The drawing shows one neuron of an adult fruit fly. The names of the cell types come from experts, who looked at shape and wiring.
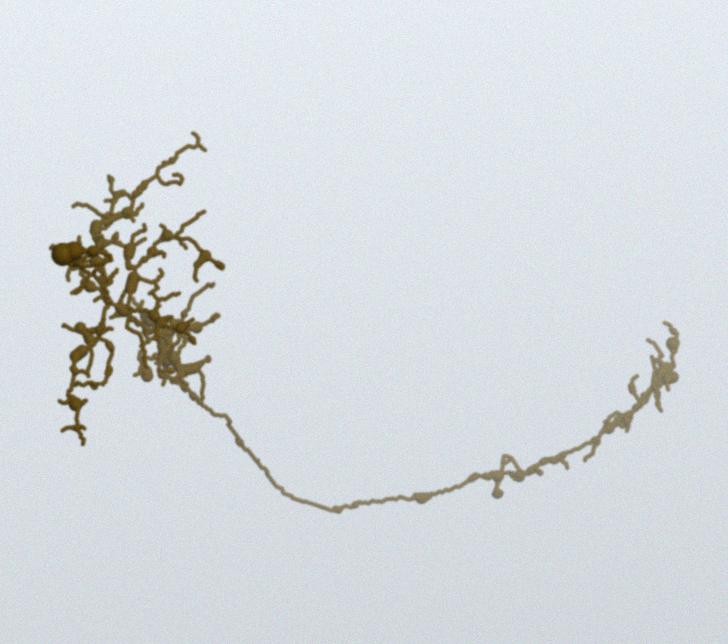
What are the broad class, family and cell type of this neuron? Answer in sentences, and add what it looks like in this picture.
This is an optic-lobe intrinsic neuron. The family is Tm. Its cell type is Tm16. The cell body is on the left of the picture. The picture shows dozens of branch ends.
